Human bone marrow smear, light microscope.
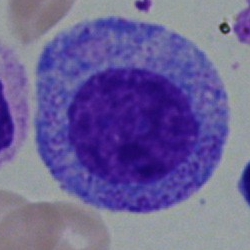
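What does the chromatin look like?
Dark purple, with a finely mottled texture.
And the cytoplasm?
Blue, forming a wide band around the nucleus.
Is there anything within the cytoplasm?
Yes, fine purple granules are scattered all through it.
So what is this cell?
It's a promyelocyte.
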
